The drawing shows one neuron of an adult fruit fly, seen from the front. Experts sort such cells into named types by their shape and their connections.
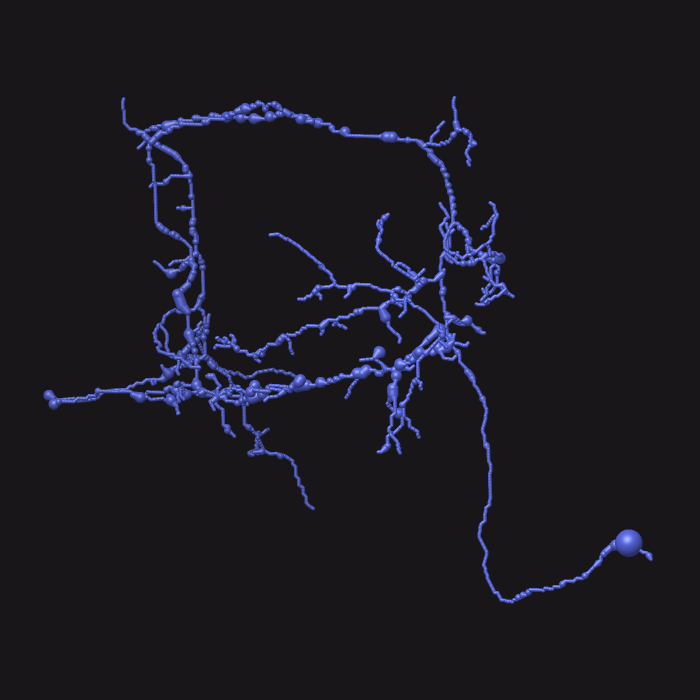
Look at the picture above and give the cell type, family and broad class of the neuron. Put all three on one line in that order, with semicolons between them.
CL024_c; hemilineage SIPa1_ventral; central-brain intrinsic neuron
